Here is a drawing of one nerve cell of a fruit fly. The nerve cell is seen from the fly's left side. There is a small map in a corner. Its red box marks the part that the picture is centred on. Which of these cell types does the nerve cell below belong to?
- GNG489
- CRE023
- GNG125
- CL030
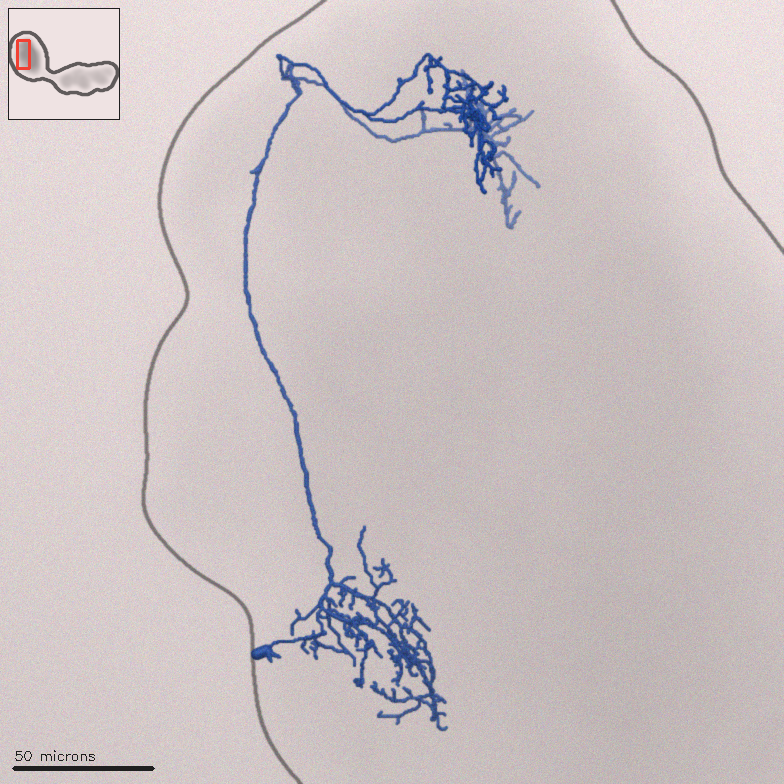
GNG489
